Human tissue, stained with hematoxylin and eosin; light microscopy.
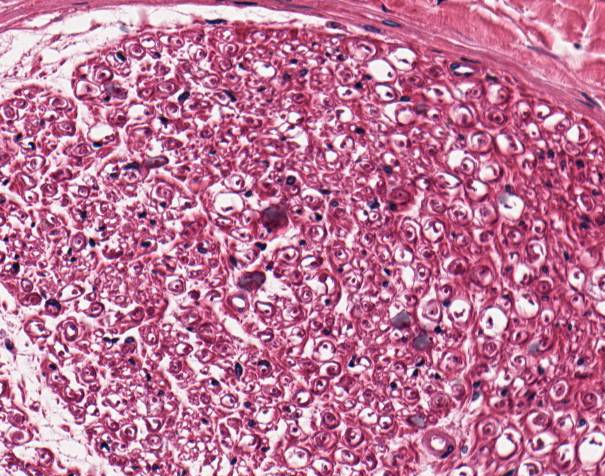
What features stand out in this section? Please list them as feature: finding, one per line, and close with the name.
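Compartment: large, rounded, filling most of the field
Border: thin band of pink fibrous tissue along the top
Ring profiles: many with a small dark dot near the centre
Between rings: small dark elongated nuclei
Centre: a few irregular dark purple bodies
Name: tibial nerve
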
